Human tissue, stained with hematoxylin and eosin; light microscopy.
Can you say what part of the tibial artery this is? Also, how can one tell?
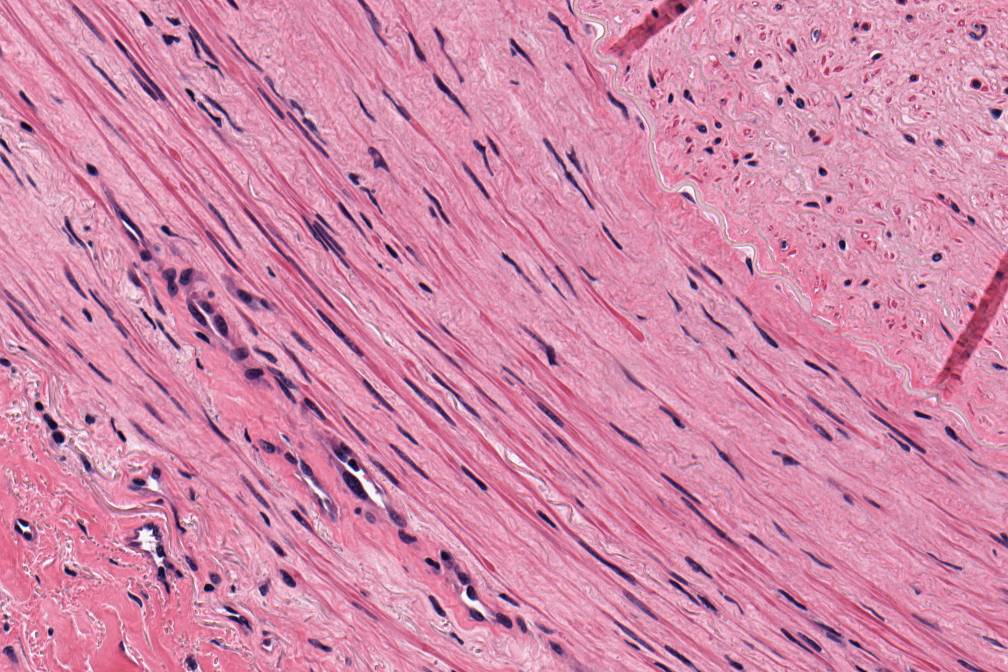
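You're looking at tunica media. Most of the field is a broad band of closely packed parallel fibres running from upper left toward lower right, with dark, slender, spindle-shaped nuclei lined up along them.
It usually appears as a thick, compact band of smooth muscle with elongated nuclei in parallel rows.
Up in the upper right corner there's a separate, looser region with scattered small rounded nuclei, cut off from the band by a thin wavy line.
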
